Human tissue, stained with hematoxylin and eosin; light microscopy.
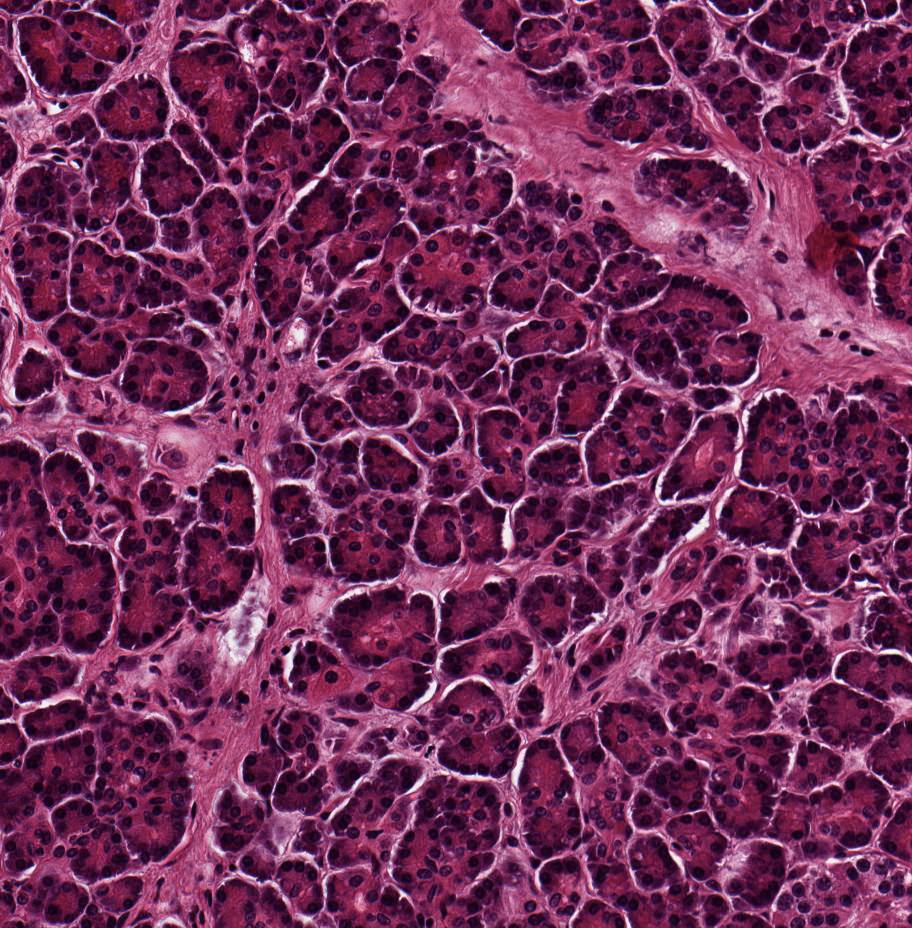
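Pancreas: tightly packed small rounded acini, grouped into lobules by thin fibrous septa, fill the field in this haematoxylin and eosin stained section of human tissue. Each acinus is a ring of epithelial cells around a tiny, barely visible central lumen. Acinar cell nuclei are round, dark and placed toward the base of the cells. Scant delicate pink fibrous stroma with scattered slender spindle-shaped nuclei lies between the acini.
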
